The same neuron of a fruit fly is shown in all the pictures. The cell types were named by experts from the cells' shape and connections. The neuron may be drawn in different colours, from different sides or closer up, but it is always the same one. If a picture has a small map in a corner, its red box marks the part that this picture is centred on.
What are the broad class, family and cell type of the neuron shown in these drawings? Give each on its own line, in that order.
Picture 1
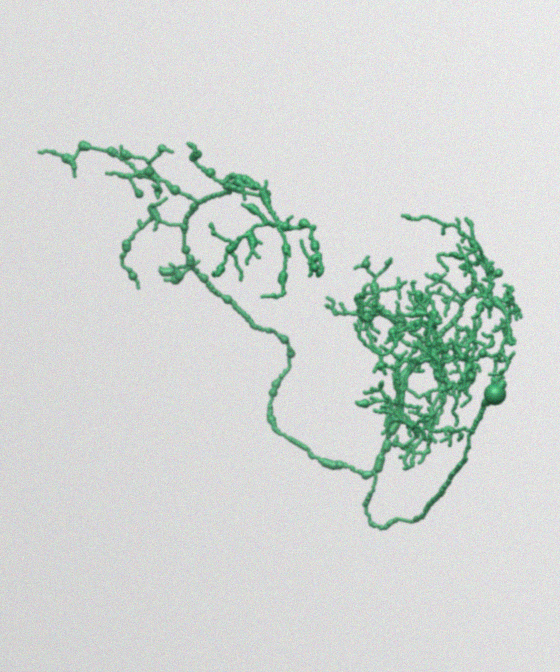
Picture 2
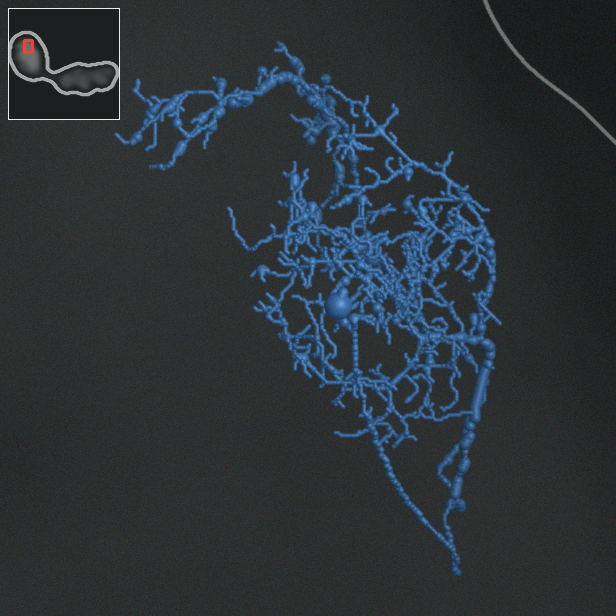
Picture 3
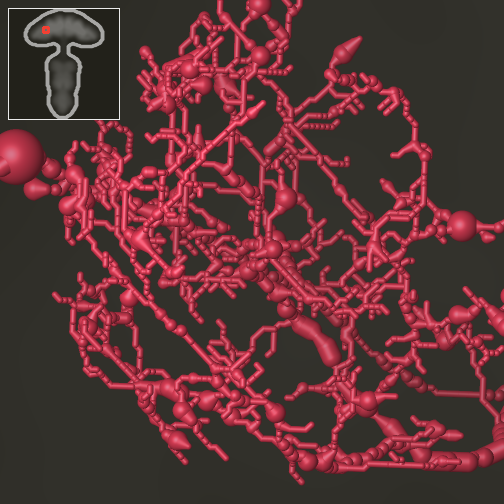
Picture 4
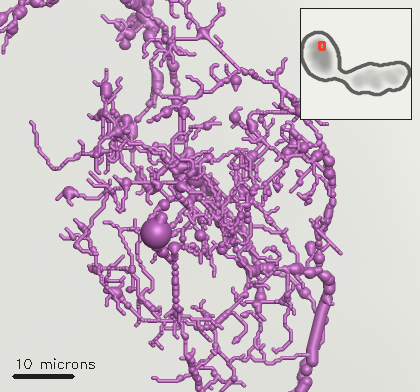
central-brain intrinsic neuron
hemilineage LHl4_posterior
LHPV2h1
